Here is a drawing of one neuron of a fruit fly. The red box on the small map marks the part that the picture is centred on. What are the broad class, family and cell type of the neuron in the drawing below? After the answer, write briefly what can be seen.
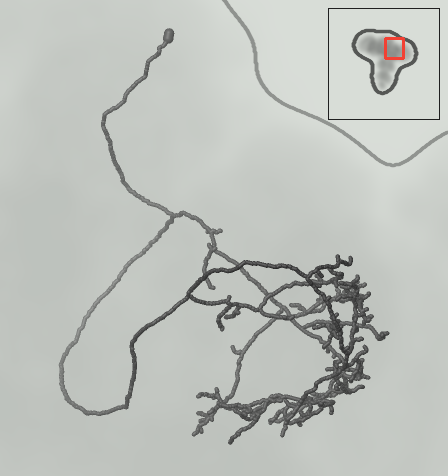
Its broad class is central-brain intrinsic neuron. Its family is hemilineage LALv1_ventral. Its cell type is AVLP454_a1. The cell body can be seen at the top of the picture. The picture shows dozens of branch ends.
